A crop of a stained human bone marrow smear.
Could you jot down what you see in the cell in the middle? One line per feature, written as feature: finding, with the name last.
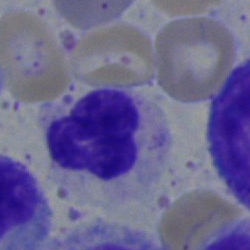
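Nucleus: toward the left side of the cell
Chromatin: dense, deep purple
Cytoplasm: mostly to the right of the nucleus
Granules: only a few, faint, purplish
Name: segmented neutrophil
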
